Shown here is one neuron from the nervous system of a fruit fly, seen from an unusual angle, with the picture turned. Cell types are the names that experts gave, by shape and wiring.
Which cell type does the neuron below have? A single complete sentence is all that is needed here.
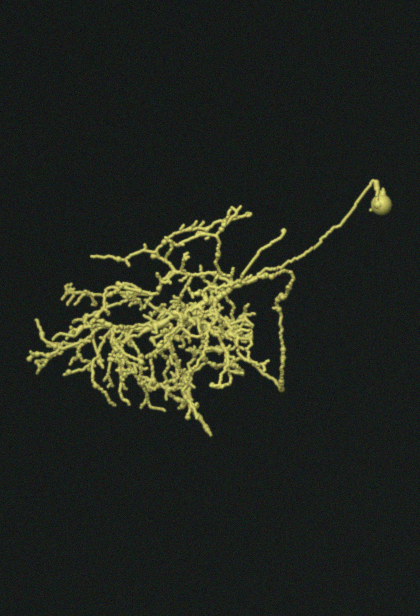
It is PLP058 that names the cell type of this neuron.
